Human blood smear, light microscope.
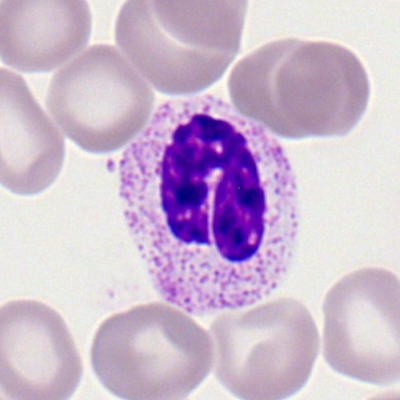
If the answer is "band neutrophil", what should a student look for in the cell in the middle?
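Let me look at the nucleus first: it's a single band, bent into a U shape.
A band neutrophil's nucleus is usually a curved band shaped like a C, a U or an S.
So the U here sits well with the name.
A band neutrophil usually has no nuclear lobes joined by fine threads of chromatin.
And what I see is one band, not separate lobes, which fits too. Beyond that, the chromatin looks dark purple and coarsely clumped. The cytoplasm is plentiful and pale pink, filled with fine pink-purple granules.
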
